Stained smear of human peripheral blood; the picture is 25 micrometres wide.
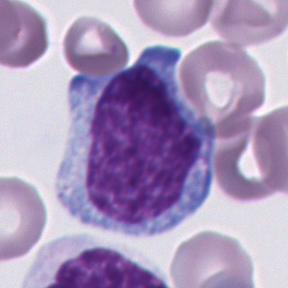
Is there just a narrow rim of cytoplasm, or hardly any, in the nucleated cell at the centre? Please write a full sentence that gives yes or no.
No, the cytoplasm is broad rather than a narrow rim.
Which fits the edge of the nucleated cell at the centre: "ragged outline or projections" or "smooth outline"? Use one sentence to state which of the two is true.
The edge of this cell is rough.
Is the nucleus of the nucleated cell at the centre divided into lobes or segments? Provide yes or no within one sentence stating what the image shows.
No, this cell's nucleus is one compact mass of round, oval or kidney shape.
